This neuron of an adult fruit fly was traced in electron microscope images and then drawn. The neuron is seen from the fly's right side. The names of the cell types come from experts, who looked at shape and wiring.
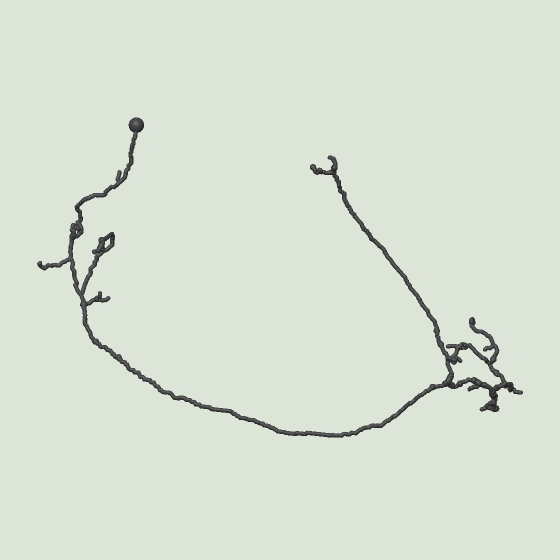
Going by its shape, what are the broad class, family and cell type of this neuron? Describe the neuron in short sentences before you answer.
The cell body can be seen at the upper left of the picture. In this view it is wider than it is tall. Its broad class is central-brain intrinsic neuron. Its family is called class Kenyon Cell. The cell type is KCa'b'-ap1.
